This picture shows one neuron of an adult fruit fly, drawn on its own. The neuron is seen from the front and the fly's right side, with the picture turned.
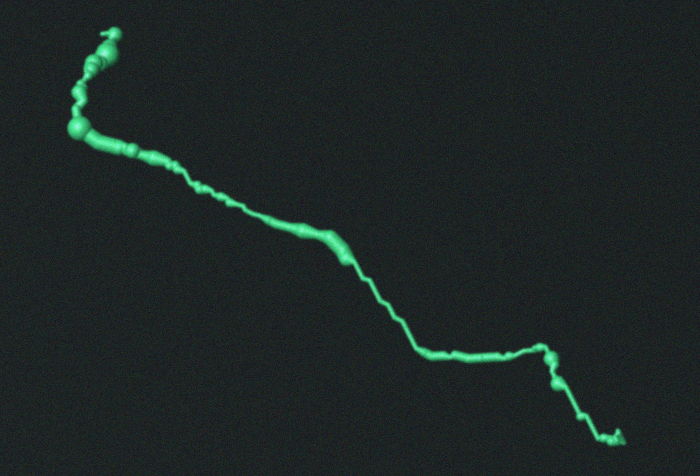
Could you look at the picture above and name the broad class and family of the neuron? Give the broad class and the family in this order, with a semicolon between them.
photoreceptor or other optic-lobe sensory neuron; class visual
